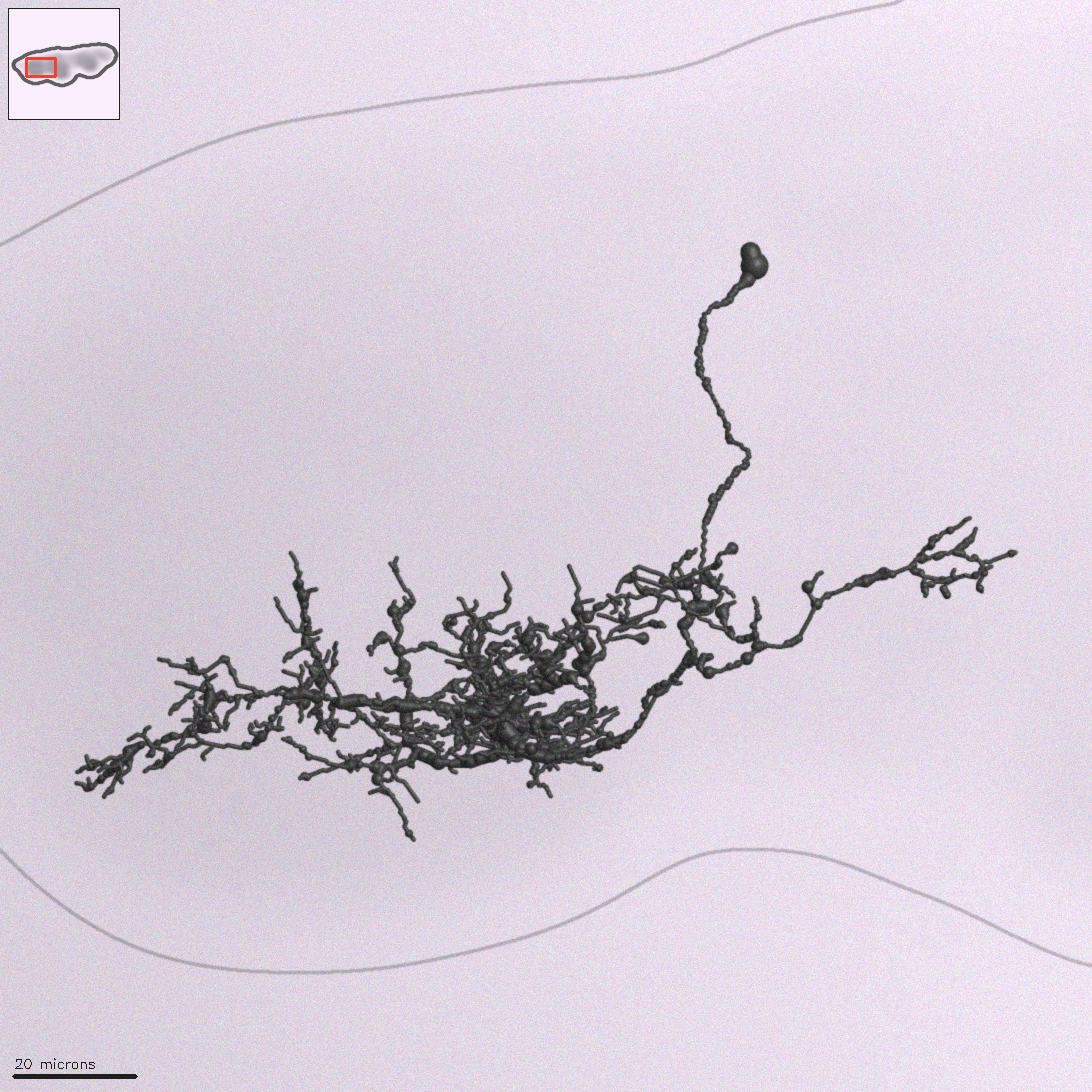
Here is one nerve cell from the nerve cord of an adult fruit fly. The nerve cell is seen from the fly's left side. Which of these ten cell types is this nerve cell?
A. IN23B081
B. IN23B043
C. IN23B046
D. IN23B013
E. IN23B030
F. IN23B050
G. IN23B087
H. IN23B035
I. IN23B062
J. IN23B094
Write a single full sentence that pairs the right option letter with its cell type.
The type of the nerve cell is cell type IN23B013, option D.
